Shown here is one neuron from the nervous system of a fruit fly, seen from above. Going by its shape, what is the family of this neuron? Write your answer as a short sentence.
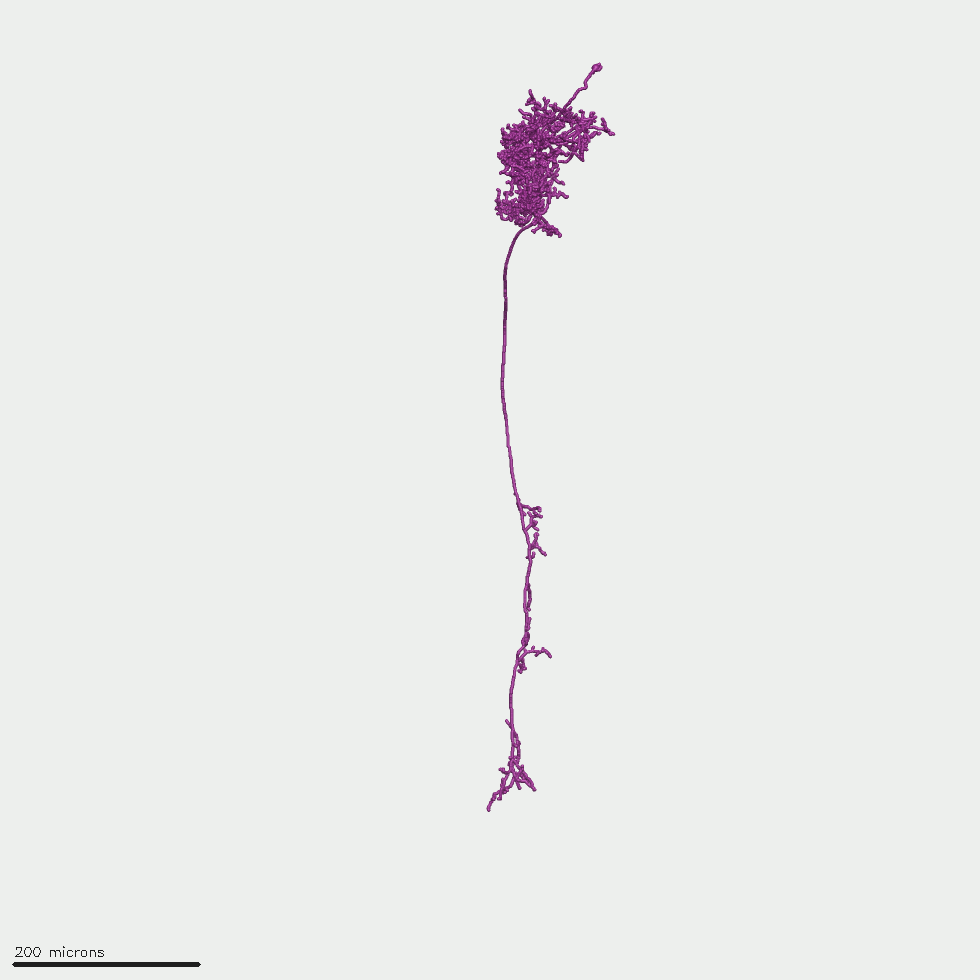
The family is hemilineage WEDd1.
